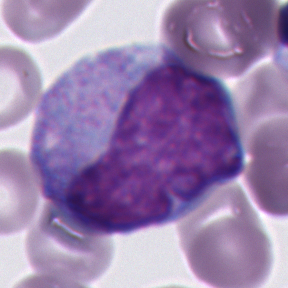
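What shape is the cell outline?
Roughly round, with a few flattened sides and no surface projections.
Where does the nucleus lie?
It is a single unlobed mass toward the right and lower part of the cell.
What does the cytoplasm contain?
Fine pinkish-purple granules scattered through it.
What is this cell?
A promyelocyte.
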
